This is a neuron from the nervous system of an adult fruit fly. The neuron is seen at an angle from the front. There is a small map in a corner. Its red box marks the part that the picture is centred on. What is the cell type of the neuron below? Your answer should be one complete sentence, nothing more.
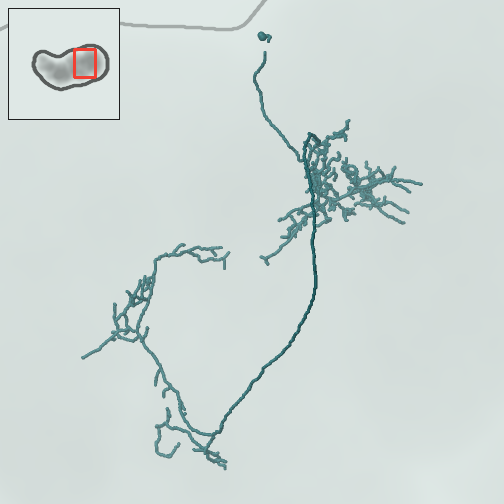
This neuron is assigned to the cell type CL204.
